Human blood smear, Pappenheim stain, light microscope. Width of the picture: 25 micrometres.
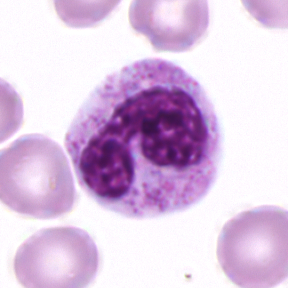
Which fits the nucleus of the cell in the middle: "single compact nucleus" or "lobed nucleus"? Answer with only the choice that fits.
Lobed nucleus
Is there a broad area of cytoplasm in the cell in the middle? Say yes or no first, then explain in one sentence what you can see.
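Yes. The cytoplasm is abundant and pale pinkish-lilac.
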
